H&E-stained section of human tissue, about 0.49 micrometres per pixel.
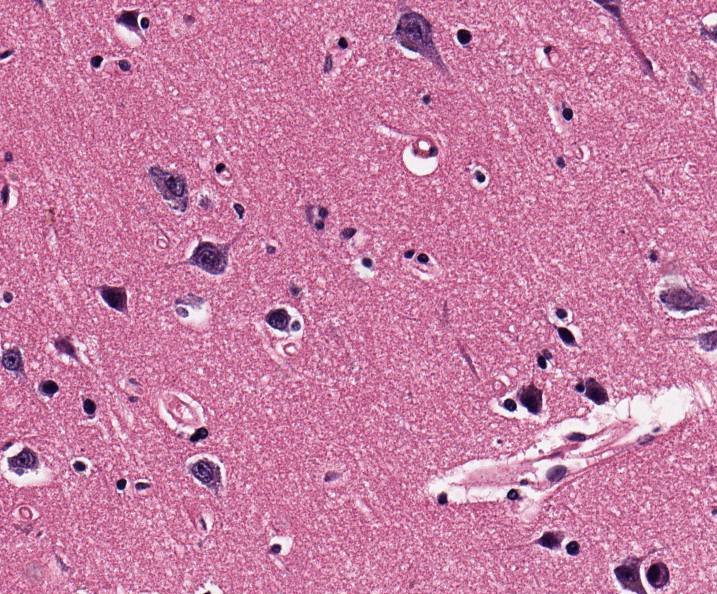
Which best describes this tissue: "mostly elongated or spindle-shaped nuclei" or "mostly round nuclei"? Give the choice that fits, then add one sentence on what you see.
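Mostly round nuclei. Large angular neurons with purple cytoplasm and round nuclei containing a dark nucleolus are scattered across the field, most on the left half.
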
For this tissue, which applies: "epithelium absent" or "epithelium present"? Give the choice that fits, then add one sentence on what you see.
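Epithelium absent. No epithelium, glands or fat are present anywhere in the field.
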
